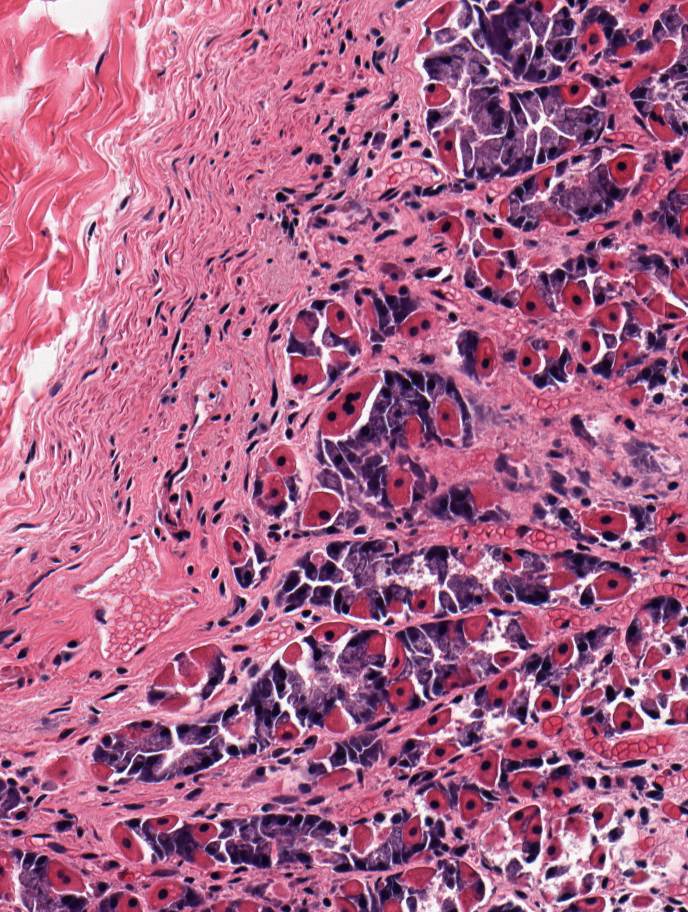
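Stomach: crowded glands fill the right and lower field, separated by thin stromal strands, while fibrous stroma holds the upper left. I notice parietal cells, bright pink with a central dark nucleus, scattered throughout. Between them, dark purple granular chief cells form much of the lining.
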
